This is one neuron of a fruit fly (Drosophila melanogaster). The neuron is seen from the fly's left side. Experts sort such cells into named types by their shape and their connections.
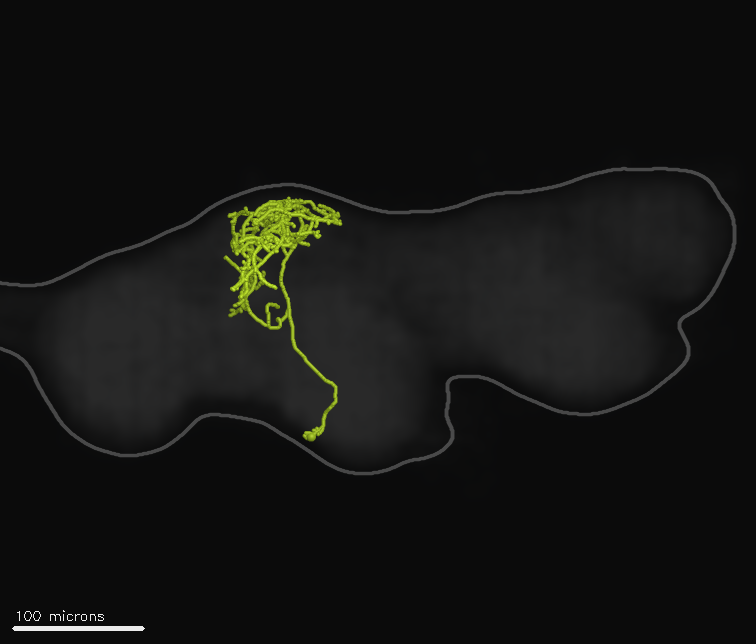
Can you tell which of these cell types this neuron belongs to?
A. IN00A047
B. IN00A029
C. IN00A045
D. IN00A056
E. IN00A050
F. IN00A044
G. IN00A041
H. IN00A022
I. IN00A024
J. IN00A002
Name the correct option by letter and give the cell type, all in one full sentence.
Option H corresponds to IN00A022, the neuron's cell type.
